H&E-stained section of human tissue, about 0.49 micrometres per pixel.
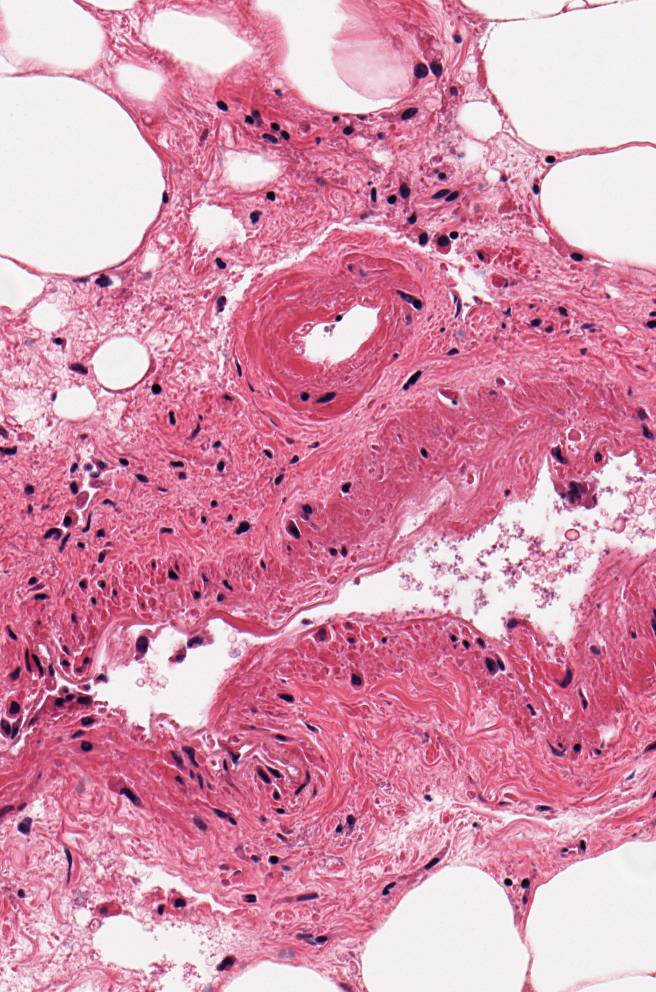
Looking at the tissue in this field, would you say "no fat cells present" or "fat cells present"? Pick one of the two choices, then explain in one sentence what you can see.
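Fat cells present. Large, empty, rounded fat cells lie along the top and bottom edges of the field.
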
